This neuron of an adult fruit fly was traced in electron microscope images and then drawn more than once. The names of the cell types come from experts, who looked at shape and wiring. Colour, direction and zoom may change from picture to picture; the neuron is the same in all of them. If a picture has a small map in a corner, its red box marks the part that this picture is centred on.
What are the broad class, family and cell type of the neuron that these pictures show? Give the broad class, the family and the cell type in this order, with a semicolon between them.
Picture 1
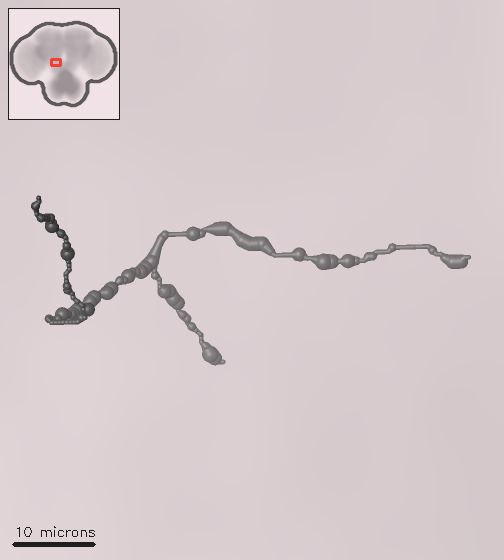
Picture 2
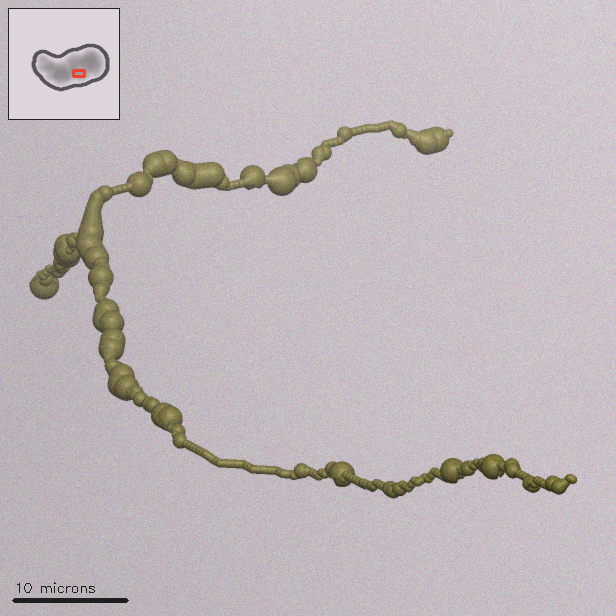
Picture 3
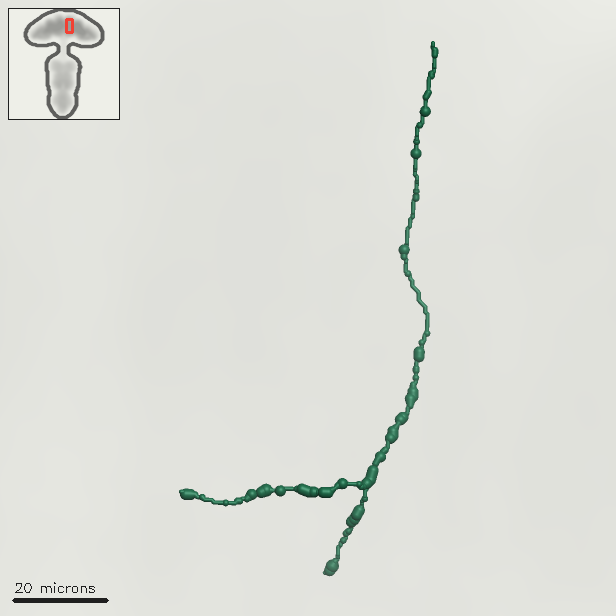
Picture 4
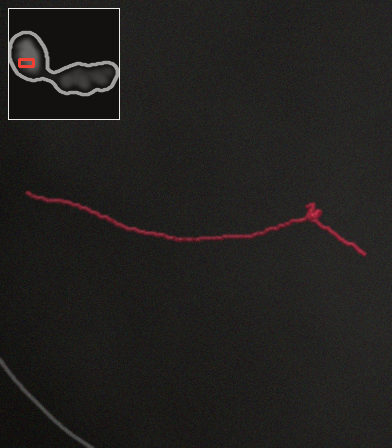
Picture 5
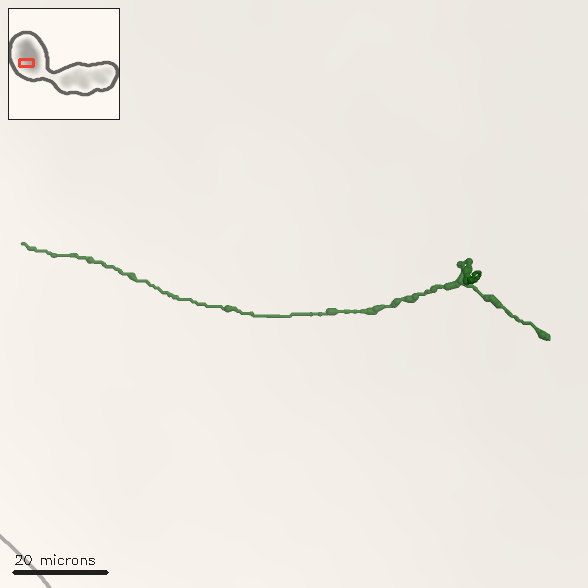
sensory neuron entering the brain; class mechanosensory; JO-ED1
